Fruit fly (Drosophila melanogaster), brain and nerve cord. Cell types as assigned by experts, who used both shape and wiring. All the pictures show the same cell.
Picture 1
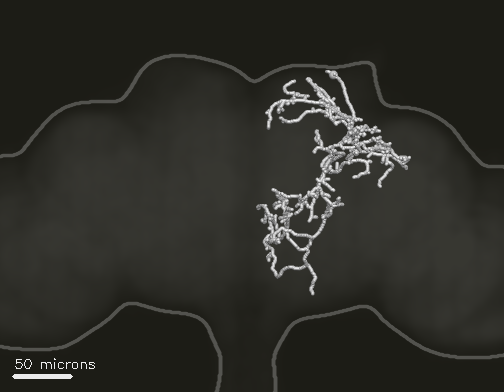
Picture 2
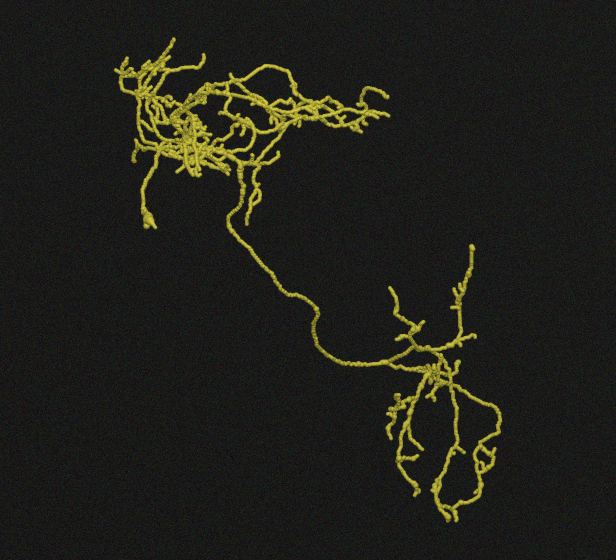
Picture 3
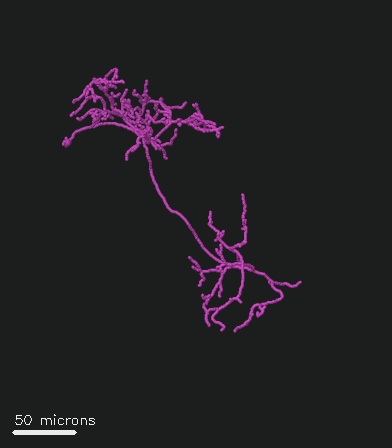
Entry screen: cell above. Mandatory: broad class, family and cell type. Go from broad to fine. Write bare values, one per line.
central-brain intrinsic neuron
hemilineage CREa2_ventral
SIP024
